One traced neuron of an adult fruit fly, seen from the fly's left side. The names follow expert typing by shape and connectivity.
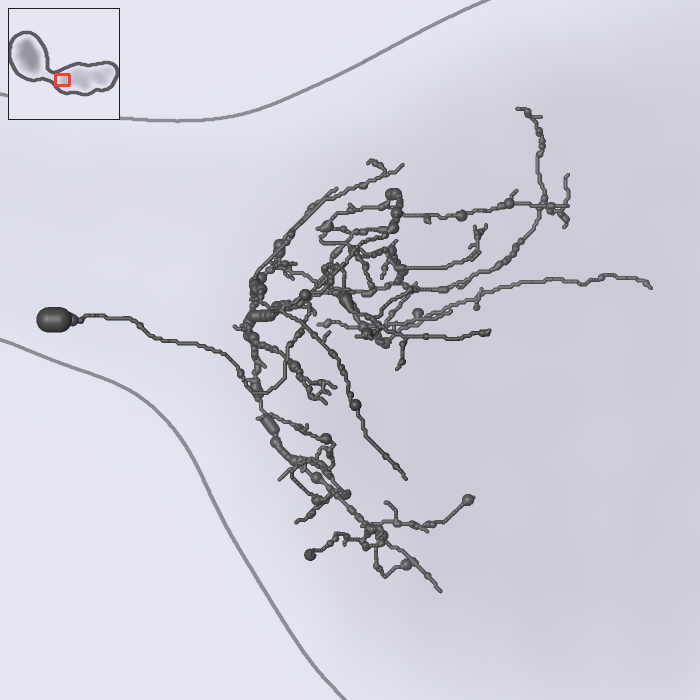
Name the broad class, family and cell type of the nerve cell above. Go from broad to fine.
nerve-cord intrinsic neuron; hemilineage 16B; IN16B091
